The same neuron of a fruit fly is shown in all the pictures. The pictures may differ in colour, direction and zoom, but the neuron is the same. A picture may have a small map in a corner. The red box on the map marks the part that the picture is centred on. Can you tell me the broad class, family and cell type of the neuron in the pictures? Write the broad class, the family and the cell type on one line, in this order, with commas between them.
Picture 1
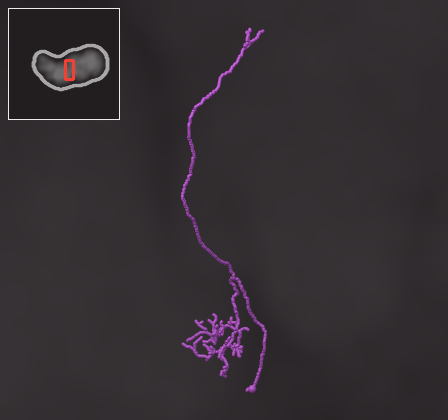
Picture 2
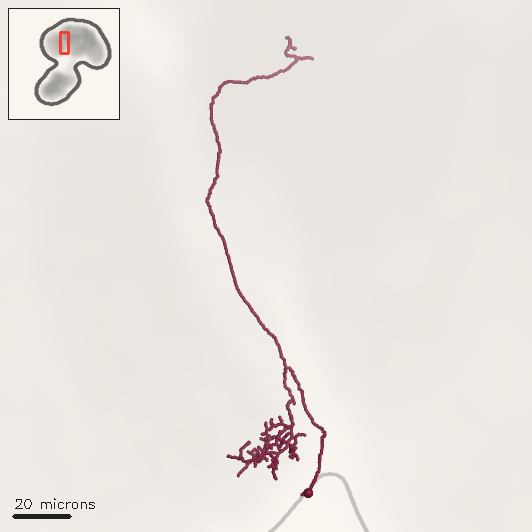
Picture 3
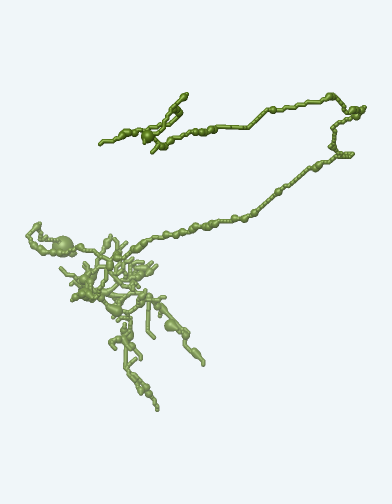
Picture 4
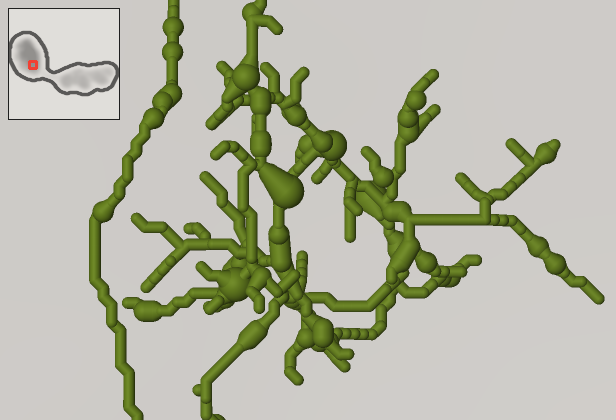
visual projection neuron, LC, LC24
